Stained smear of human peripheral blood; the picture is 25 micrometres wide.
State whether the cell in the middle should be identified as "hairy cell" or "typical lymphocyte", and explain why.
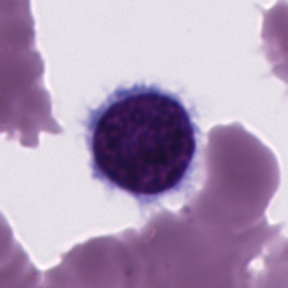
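The cell is a hairy cell, not a typical lymphocyte. Its outline is round. No nucleolus can be seen in the nucleus, and no granules are visible in the cytoplasm. Fine, short, hair-like projections fringe the cell surface all around.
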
